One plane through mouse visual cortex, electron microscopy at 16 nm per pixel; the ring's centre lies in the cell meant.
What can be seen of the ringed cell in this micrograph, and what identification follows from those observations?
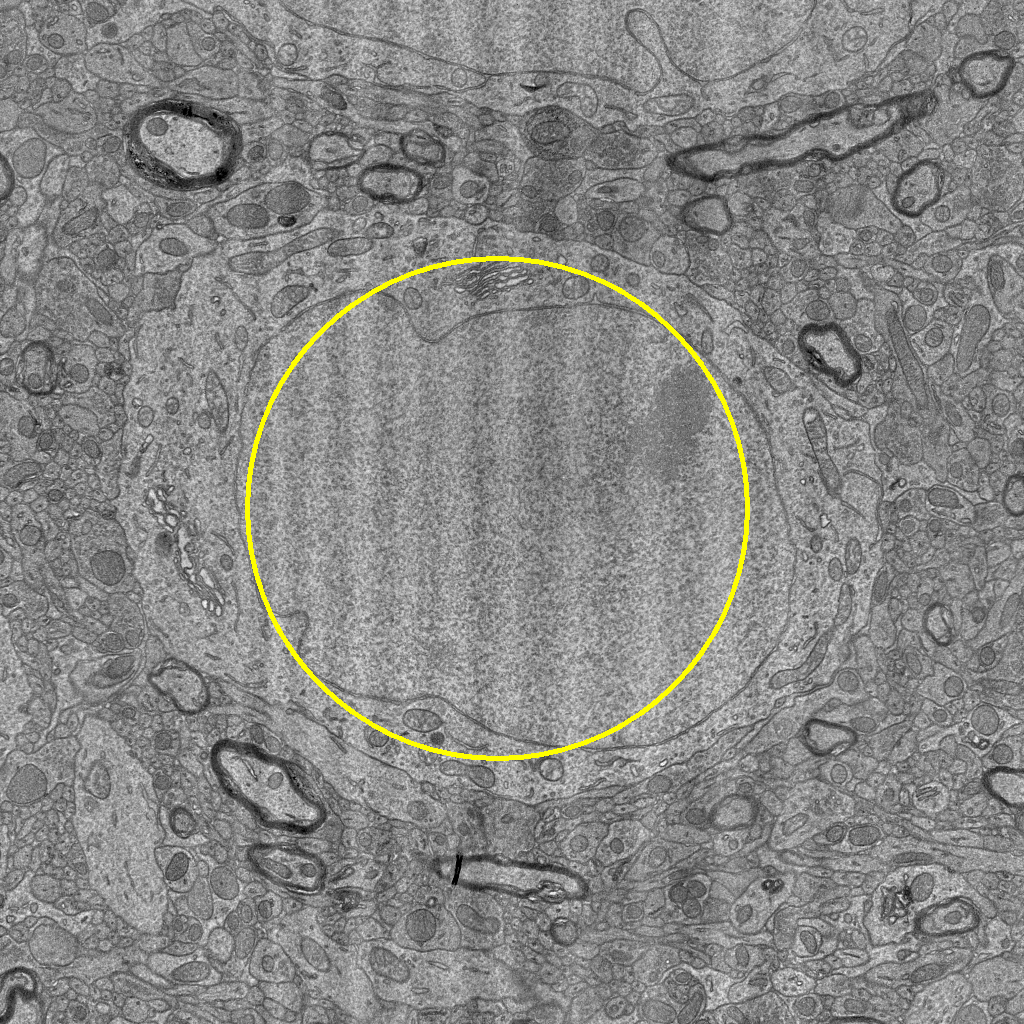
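See how a large, rounded nucleus fills almost the whole ring, with a faint, ill-defined darker patch in its upper right part. Just above its top there's a Golgi stack in the cytoplasm, and only a few small mitochondria are scattered around the nucleus. It's an excitatory neuron.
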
